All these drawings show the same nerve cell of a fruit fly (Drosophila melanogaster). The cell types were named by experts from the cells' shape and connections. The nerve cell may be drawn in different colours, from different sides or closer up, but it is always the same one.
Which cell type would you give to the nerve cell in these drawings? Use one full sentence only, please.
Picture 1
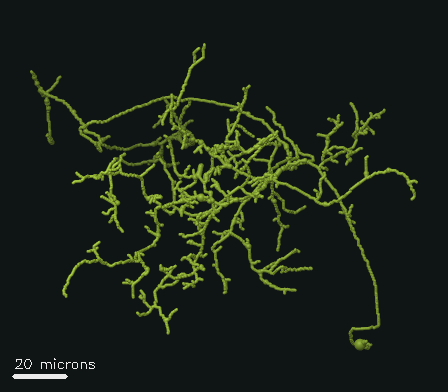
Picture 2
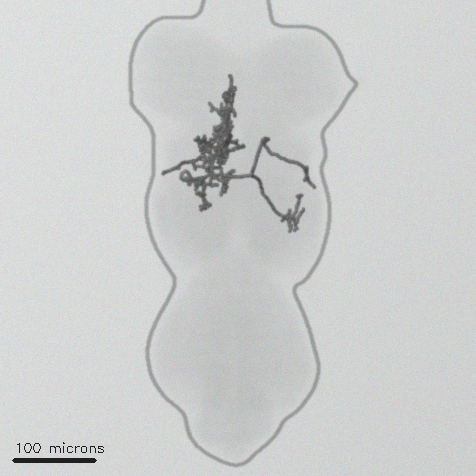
The single nerve cell here is of type IN07B058.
